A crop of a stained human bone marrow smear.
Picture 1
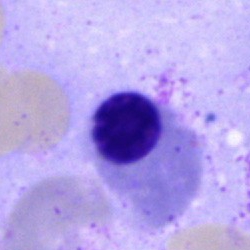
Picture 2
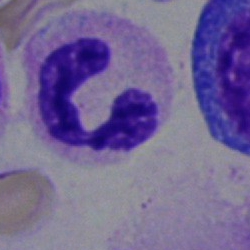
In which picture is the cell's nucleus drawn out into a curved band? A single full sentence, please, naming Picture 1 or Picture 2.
The cell in Picture 2 has a nucleus bent into a band with no separate lobes.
